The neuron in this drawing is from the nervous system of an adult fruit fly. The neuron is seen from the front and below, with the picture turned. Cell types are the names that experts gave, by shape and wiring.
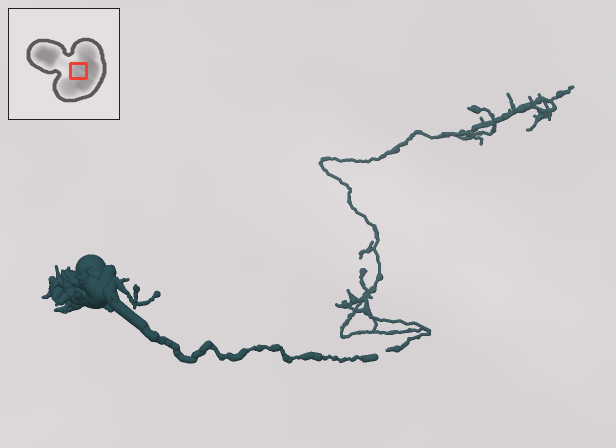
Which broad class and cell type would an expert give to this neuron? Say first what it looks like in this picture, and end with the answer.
The picture shows dozens of branch ends. As drawn here it is wider than it is tall. It is a central-brain intrinsic neuron. It is of cell type ISN.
